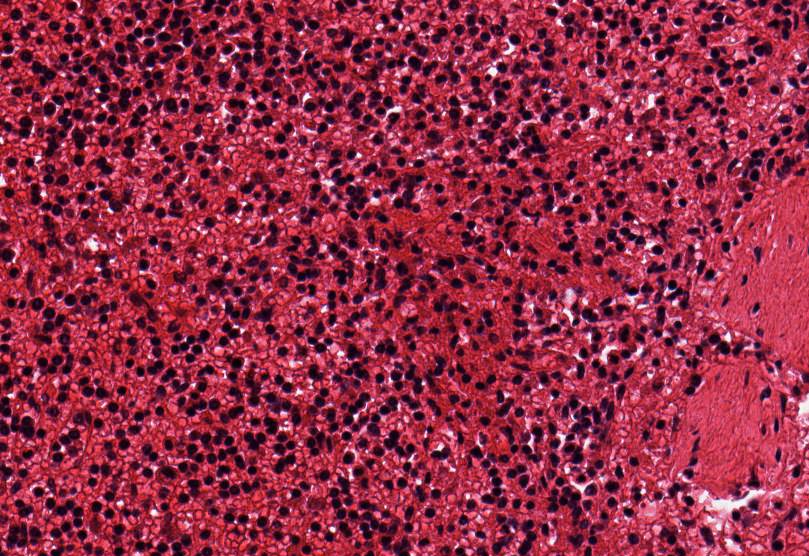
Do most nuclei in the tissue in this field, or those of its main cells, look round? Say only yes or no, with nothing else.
Yes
